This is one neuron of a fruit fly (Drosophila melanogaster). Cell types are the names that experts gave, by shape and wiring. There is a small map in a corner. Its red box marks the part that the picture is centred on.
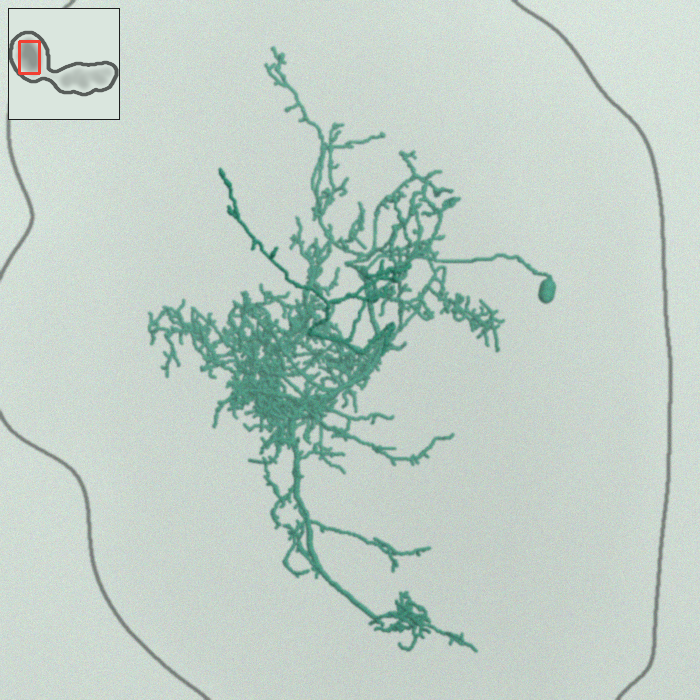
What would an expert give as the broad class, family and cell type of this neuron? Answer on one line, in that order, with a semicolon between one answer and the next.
central-brain intrinsic neuron; hemilineage VLPl&p2_posterior; WED107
